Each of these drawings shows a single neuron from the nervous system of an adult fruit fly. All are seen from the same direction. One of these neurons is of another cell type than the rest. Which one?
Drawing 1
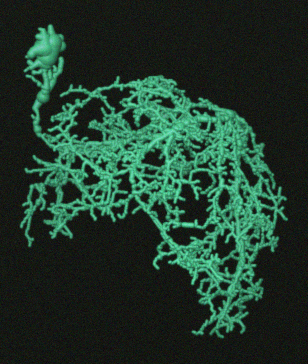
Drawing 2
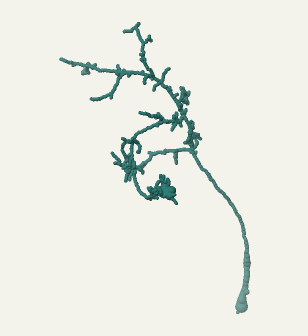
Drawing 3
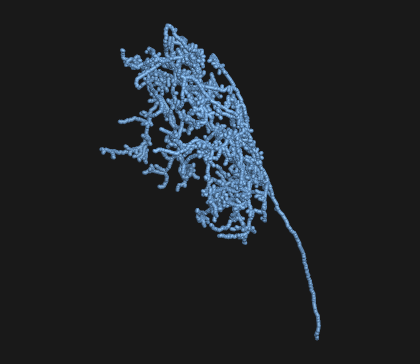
2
